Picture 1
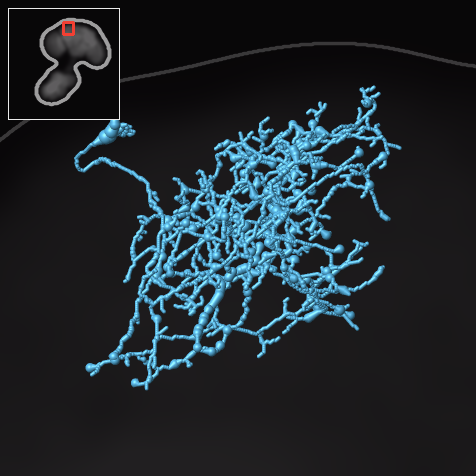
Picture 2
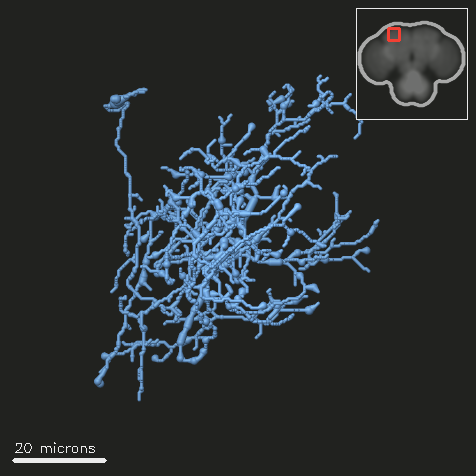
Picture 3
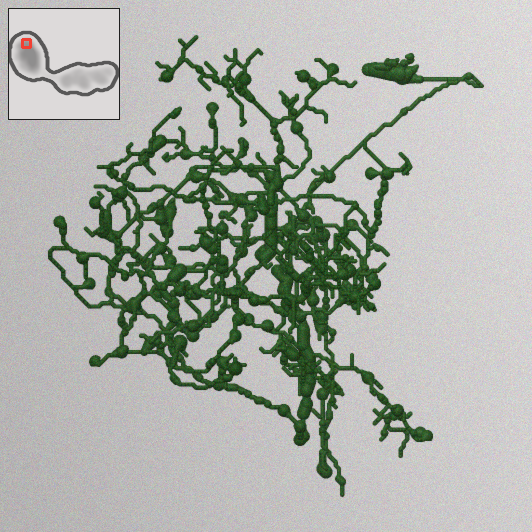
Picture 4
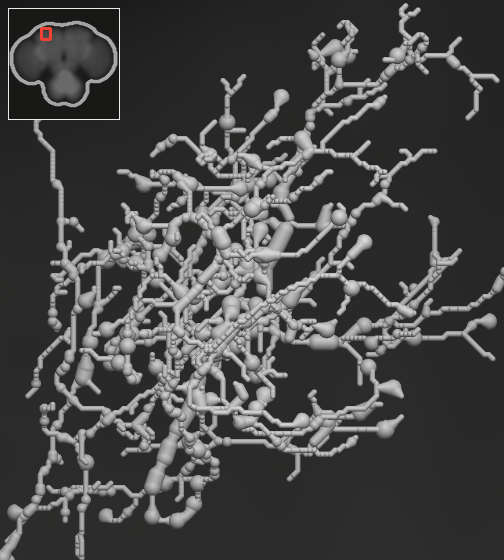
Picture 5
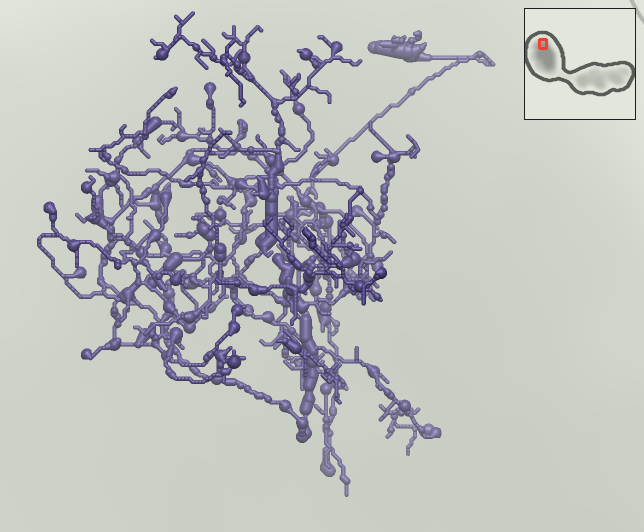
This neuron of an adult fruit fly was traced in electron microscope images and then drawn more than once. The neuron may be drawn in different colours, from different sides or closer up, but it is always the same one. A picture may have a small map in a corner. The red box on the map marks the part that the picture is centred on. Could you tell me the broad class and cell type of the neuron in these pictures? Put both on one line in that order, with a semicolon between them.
central-brain intrinsic neuron; SLP464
